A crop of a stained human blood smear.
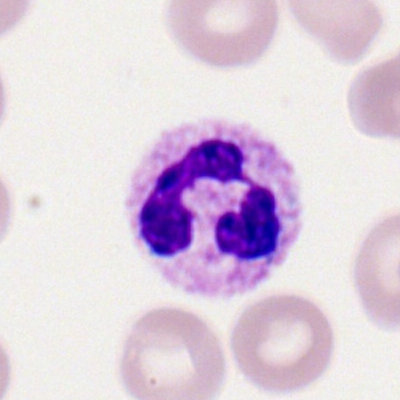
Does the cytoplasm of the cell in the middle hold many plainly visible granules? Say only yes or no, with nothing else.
Yes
